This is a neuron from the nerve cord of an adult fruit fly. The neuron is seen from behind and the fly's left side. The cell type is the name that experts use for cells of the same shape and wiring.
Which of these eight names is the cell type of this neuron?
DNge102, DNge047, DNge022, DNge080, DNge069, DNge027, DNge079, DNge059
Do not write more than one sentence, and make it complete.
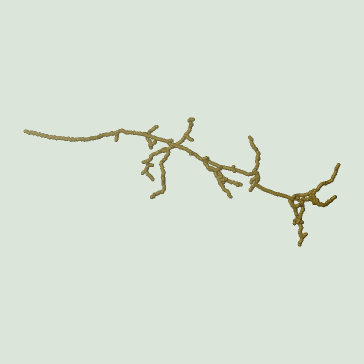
The cell type designation of this neuron is DNge080.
